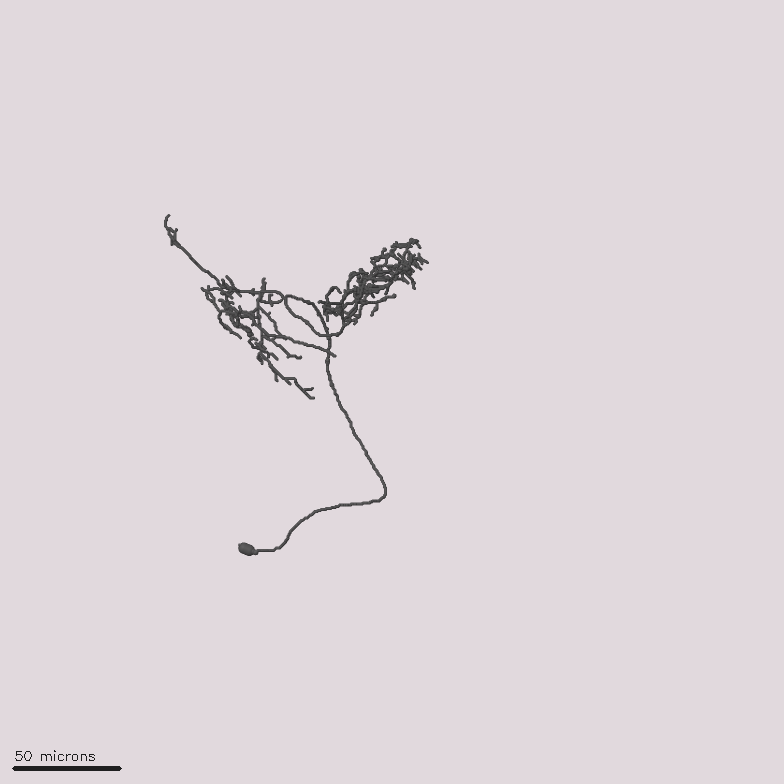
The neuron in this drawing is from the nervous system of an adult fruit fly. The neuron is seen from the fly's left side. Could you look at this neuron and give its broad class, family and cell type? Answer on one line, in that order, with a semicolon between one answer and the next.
central-brain intrinsic neuron; hemilineage LALv1_dorsal; FB4F_a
